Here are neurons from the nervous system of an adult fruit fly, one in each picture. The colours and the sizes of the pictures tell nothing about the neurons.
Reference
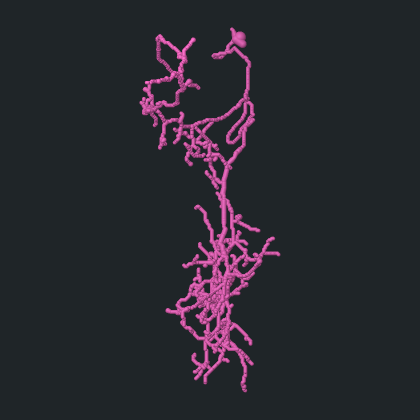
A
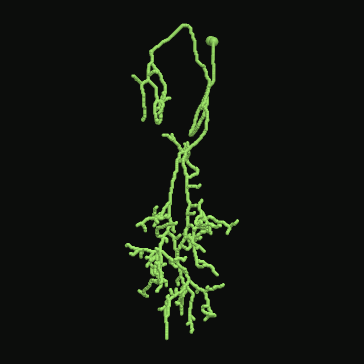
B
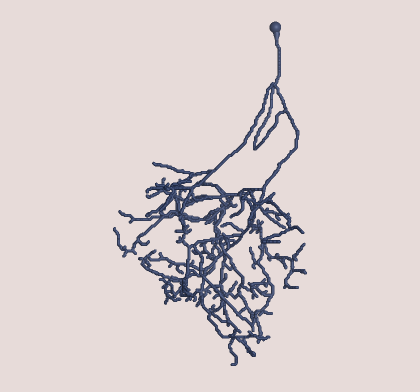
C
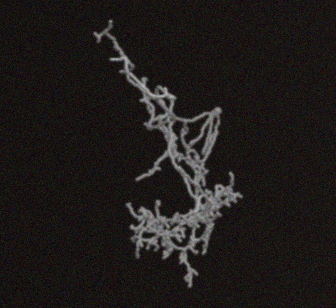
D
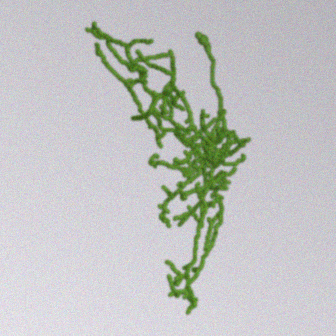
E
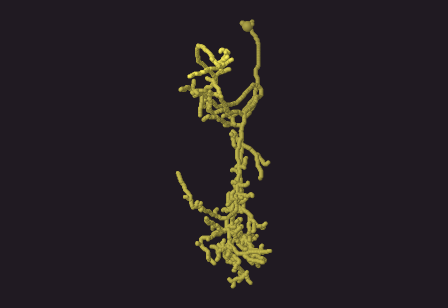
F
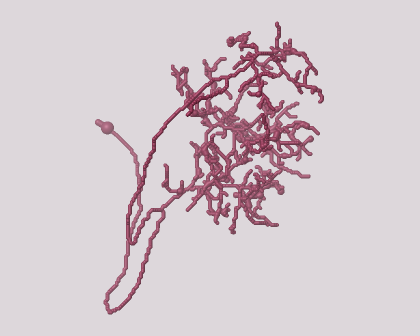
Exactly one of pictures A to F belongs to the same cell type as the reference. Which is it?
E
